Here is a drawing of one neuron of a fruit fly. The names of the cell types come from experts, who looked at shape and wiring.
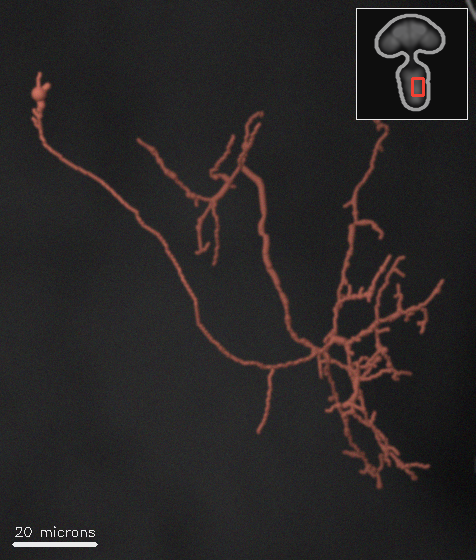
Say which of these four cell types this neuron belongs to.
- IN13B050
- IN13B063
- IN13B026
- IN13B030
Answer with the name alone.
IN13B063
